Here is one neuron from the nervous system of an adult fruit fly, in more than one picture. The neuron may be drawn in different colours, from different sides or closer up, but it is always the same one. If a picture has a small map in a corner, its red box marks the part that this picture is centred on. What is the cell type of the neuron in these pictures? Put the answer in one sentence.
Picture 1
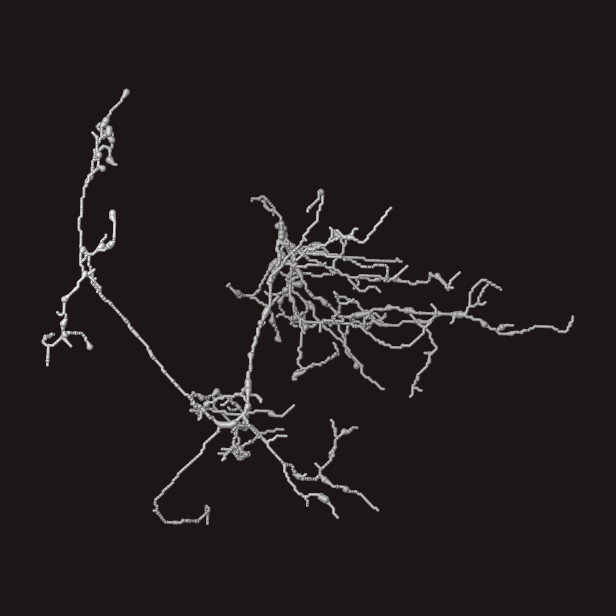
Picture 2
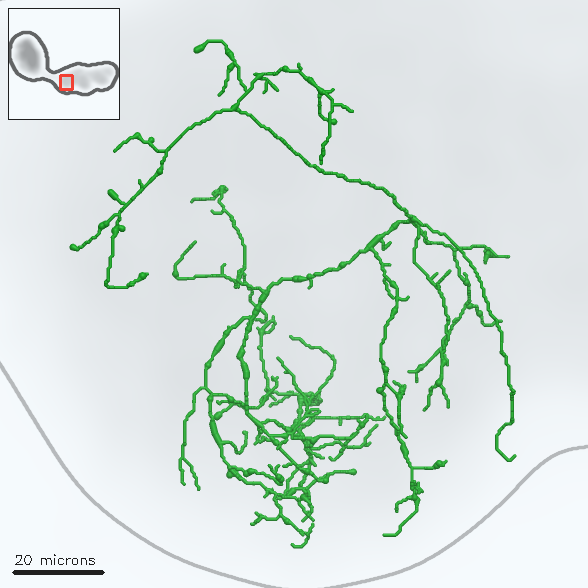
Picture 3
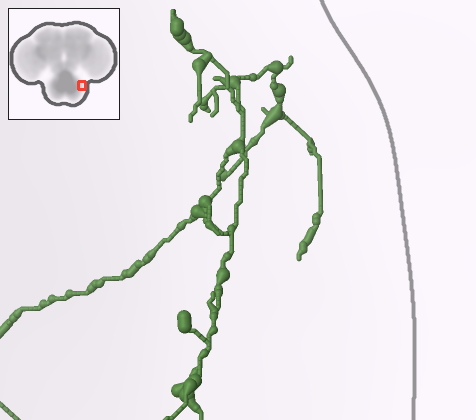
The cell type is IN04B079.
